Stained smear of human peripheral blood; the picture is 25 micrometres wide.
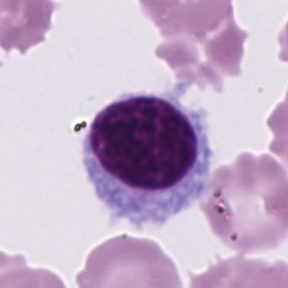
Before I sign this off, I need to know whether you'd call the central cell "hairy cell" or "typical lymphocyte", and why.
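This is a hairy cell, not a typical lymphocyte.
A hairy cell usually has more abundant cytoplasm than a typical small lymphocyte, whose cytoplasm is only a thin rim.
Here the nucleus fills about 60% of the cell's area and lies toward the top, so the pale blue cytoplasm takes up the rest and is widest below the nucleus, in keeping with the more abundant cytoplasm usual for a hairy cell. The cell is about 12 micrometres across, and its edge is ragged, with fine fringed irregularities rather than a smooth line. Its nucleus is oval, about 9 by 8 micrometres, with no indentation or lobes.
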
